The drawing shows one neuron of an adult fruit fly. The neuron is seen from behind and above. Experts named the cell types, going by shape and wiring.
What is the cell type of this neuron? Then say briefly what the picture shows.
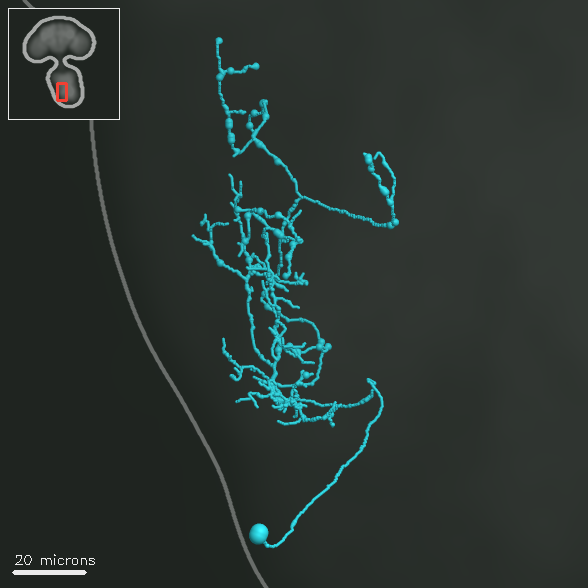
Its cell type is IN01B048_a. This is a nerve-cord intrinsic neuron. The cell body can be seen at the bottom of the picture. By the scale bar it is about 140 microns tall in this view. Dozens of branch ends can be seen.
